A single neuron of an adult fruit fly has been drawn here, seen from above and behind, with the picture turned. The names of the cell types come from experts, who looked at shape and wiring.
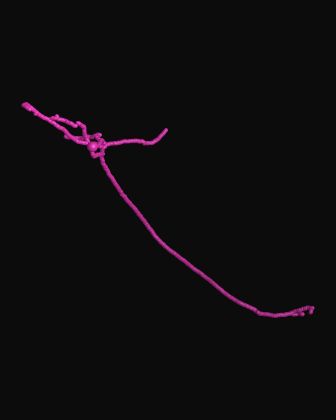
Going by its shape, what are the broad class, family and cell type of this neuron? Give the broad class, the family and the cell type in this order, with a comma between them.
sensory neuron ascending to the brain, class mechanosensory proprioceptive, SApp13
